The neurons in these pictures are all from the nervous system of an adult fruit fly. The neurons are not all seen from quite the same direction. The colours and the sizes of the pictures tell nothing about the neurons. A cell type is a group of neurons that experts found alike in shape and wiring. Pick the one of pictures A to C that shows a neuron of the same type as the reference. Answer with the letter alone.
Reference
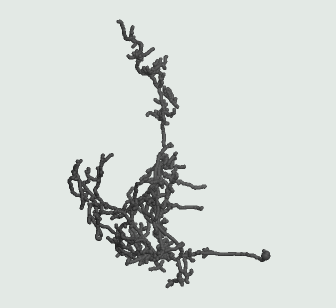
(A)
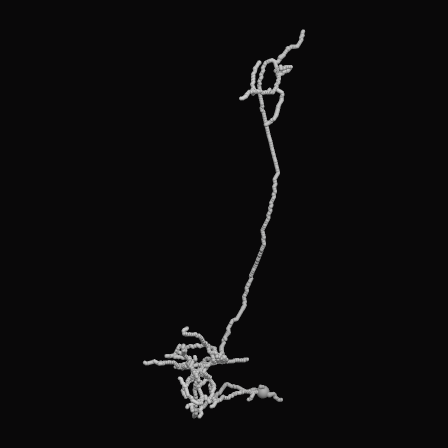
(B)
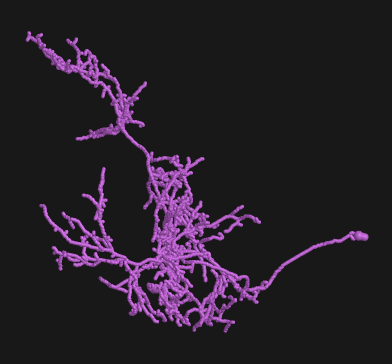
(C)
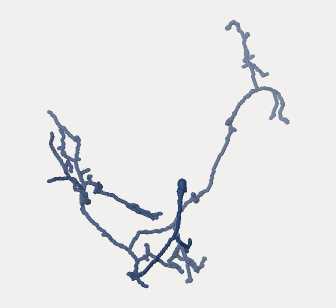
B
